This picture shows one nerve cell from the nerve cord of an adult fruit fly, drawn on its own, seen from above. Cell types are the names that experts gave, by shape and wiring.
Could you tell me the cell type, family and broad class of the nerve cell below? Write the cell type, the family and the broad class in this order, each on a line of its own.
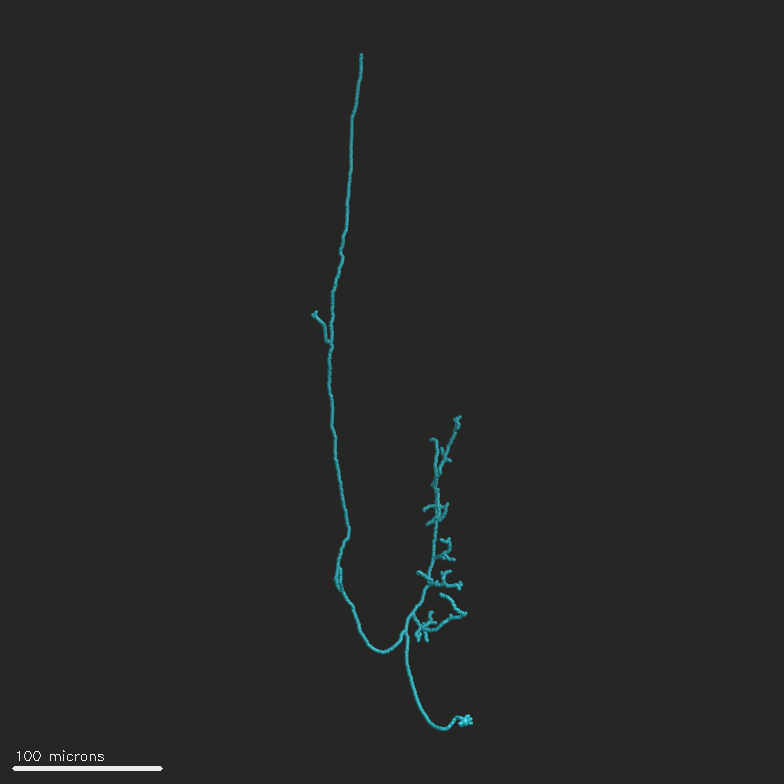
AN07B089
hemilineage 07B
ascending neuron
